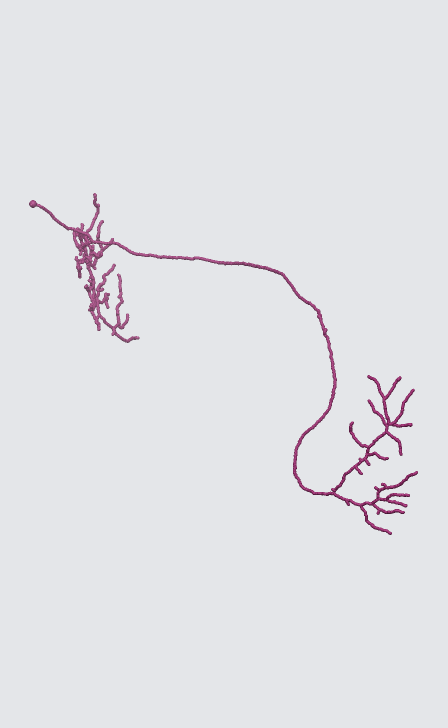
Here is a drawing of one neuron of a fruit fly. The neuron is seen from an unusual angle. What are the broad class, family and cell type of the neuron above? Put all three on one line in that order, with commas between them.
visual projection neuron, hemilineage VPNl&d1_lateral, MeVPMe9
